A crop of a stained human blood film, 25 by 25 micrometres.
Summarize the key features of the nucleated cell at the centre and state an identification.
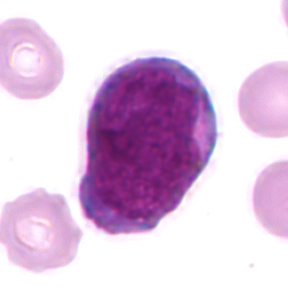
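The cell has an oval rather than a round outline. Its cytoplasm forms a thin blue rim, and a pale area lies beside the nucleus on the right side of the cell. No vacuoles are seen in the cytoplasm. This is an atypical promyelocyte.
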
